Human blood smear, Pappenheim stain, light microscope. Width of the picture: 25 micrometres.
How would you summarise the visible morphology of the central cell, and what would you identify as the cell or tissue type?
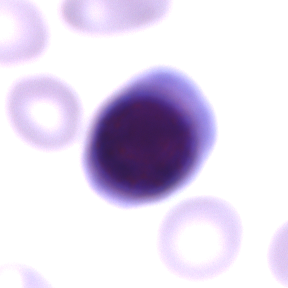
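The outline of the cell is smooth, without projections from the surface. The nucleus is round, about 9 micrometres across, and lies off-centre toward the lower left; it occupies about 60% of the cell's area. Its chromatin is dark and densely stained throughout. The rim of cytoplasm is widest on the upper right side. The cell is a normoblast.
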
